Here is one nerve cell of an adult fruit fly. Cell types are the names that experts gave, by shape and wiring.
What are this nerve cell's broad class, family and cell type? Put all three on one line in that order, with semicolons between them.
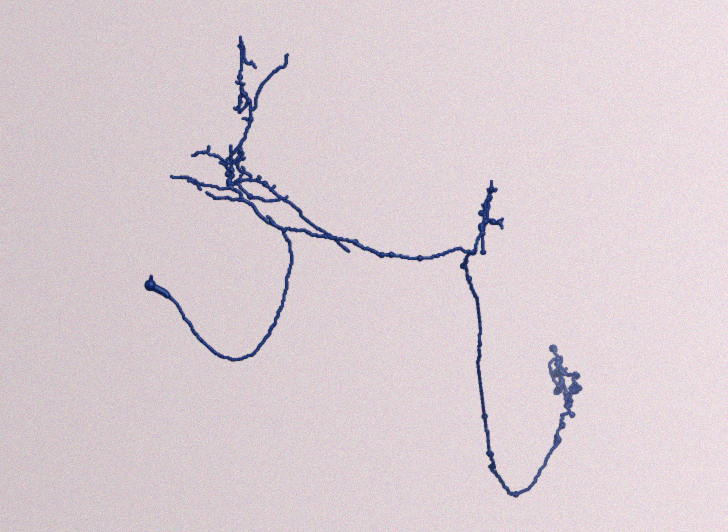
descending neuron; hemilineage LB7; DNge114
